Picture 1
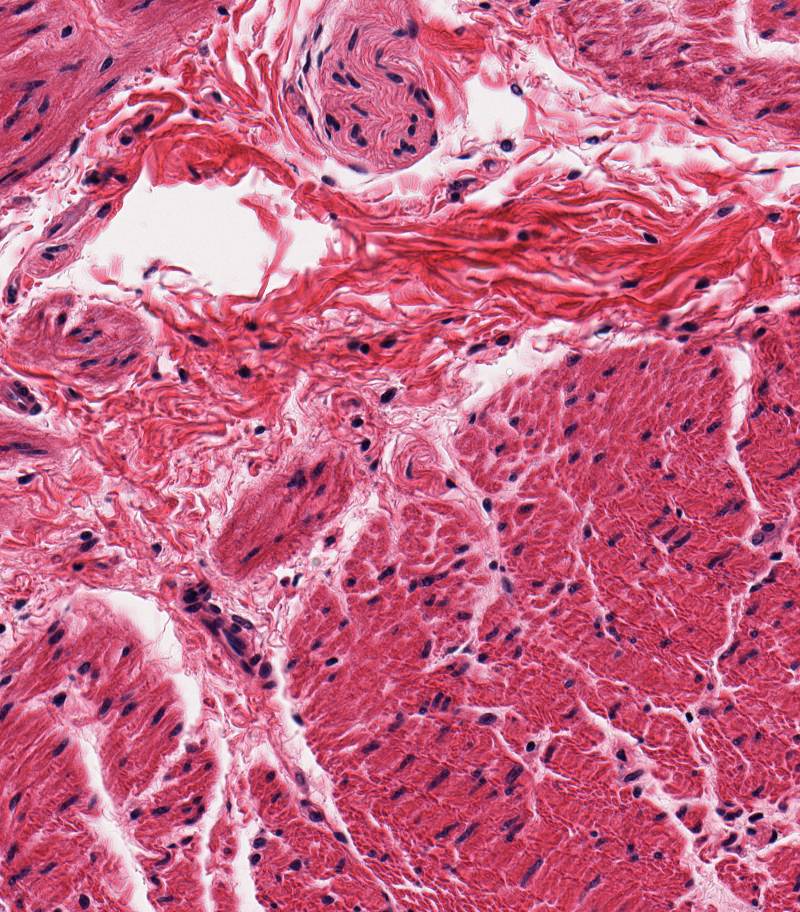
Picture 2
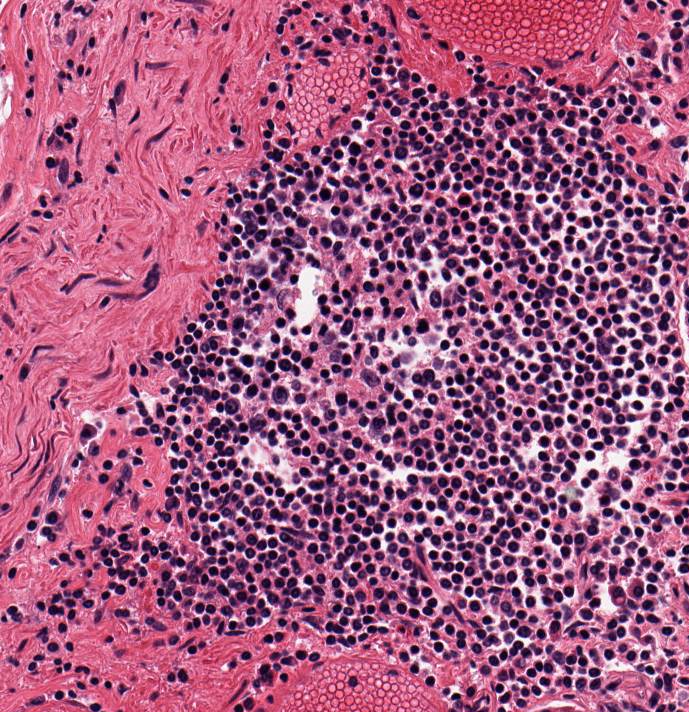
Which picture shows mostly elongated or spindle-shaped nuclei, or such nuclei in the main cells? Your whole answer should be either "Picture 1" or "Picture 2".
Picture 1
